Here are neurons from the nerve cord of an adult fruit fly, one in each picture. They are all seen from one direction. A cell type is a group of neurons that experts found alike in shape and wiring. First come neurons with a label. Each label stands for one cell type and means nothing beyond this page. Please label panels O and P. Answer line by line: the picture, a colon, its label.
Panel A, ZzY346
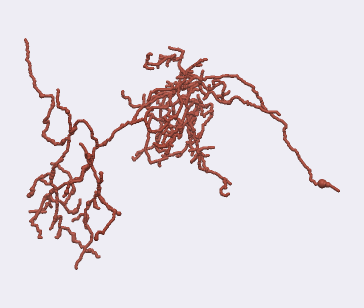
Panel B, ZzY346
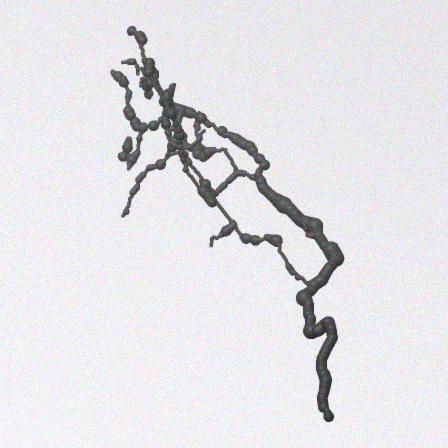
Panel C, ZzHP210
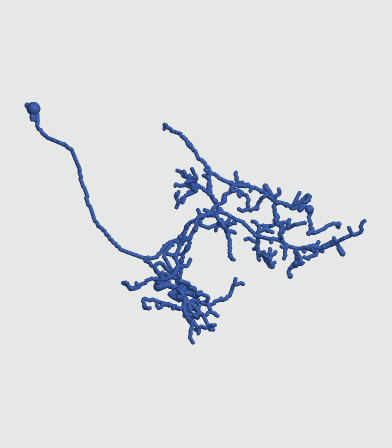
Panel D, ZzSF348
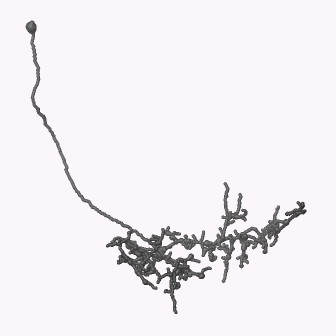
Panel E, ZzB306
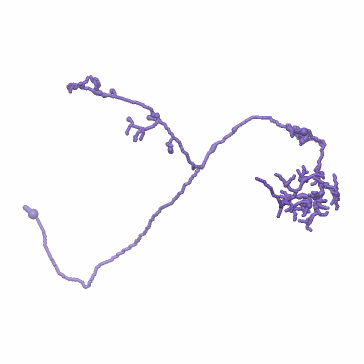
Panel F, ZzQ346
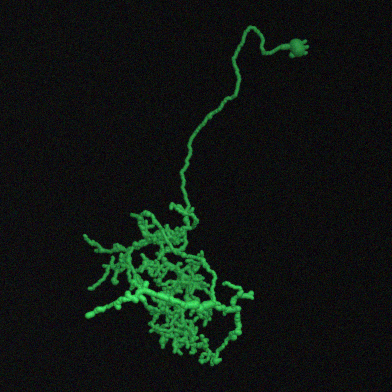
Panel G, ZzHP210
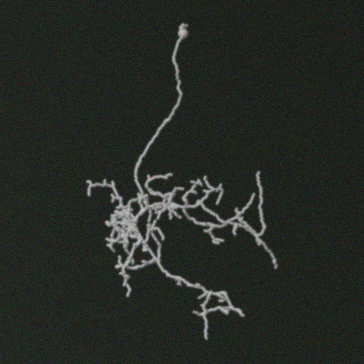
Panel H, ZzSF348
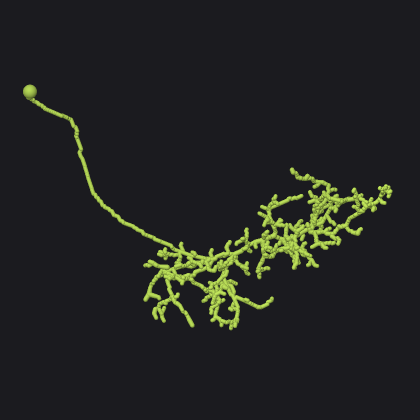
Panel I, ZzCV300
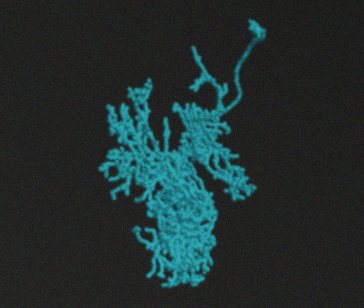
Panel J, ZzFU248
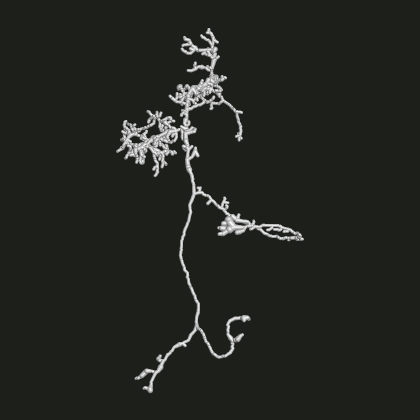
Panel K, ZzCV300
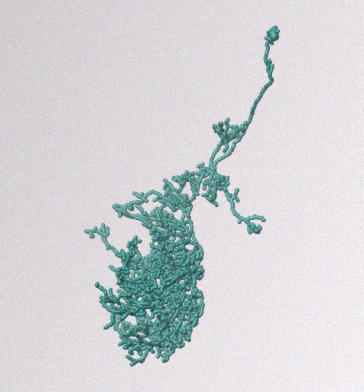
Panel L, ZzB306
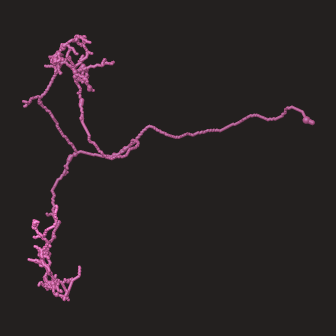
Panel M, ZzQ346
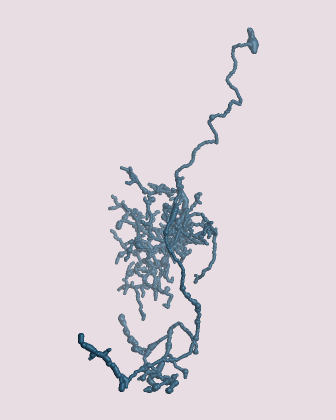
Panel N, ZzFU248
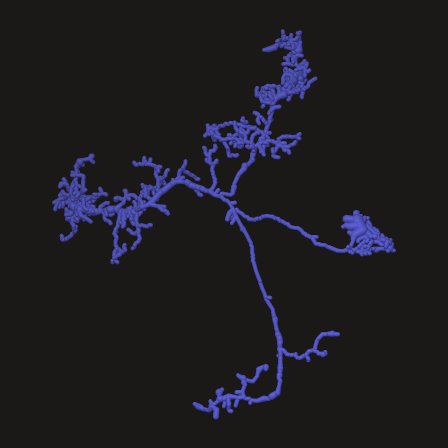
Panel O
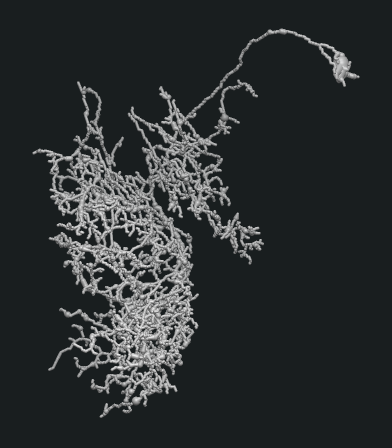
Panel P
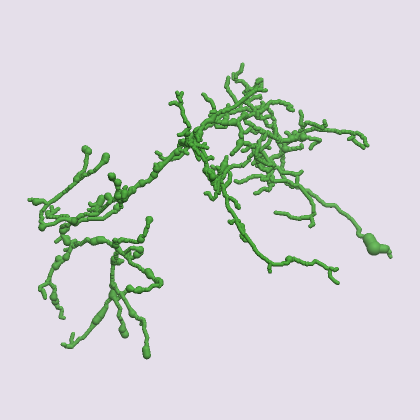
O: ZzCV300
P: ZzY346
